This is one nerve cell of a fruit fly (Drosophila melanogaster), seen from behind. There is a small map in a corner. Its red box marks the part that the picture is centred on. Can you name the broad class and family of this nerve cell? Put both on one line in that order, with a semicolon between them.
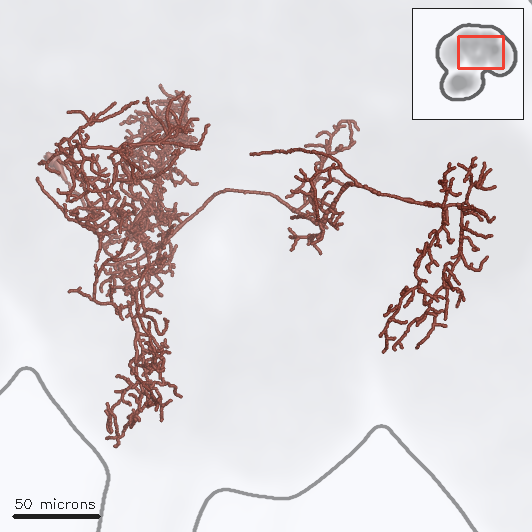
visual centrifugal neuron; LoVC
